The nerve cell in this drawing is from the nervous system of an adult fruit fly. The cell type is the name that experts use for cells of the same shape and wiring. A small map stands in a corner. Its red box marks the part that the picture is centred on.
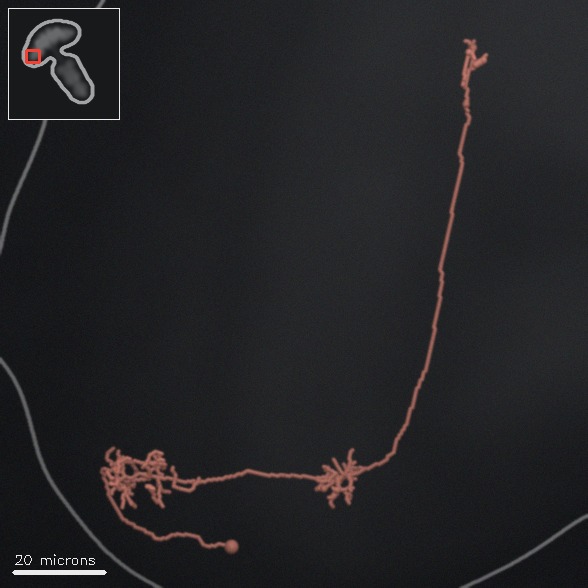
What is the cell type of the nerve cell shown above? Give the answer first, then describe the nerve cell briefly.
It is of cell type Tm6. Its broad class is optic-lobe intrinsic neuron. It is in the brain and does not reach the nerve cord. Its cell body lies at the bottom of the picture. By the scale bar it is about 110 microns tall in this view.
